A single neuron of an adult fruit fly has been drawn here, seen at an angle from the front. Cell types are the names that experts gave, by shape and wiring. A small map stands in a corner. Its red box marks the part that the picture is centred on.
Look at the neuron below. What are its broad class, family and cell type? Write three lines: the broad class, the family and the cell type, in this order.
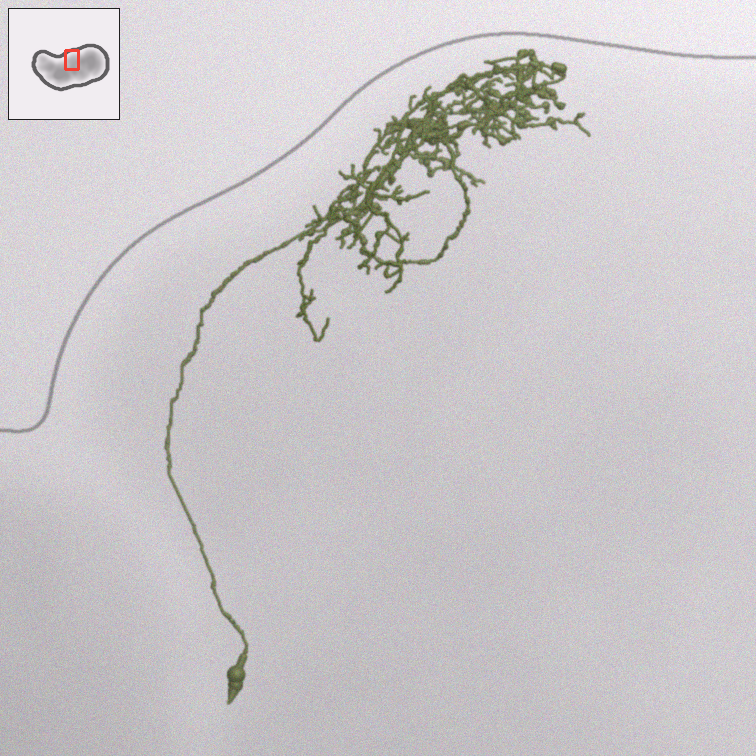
central-brain intrinsic neuron
hemilineage SLPpl3
CB1178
